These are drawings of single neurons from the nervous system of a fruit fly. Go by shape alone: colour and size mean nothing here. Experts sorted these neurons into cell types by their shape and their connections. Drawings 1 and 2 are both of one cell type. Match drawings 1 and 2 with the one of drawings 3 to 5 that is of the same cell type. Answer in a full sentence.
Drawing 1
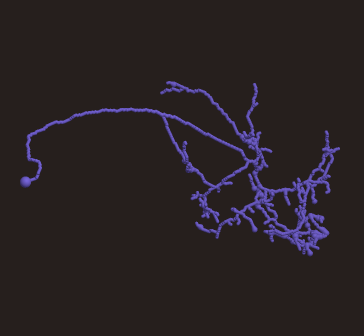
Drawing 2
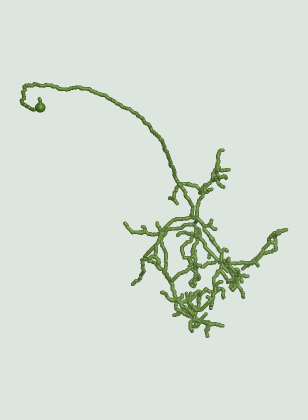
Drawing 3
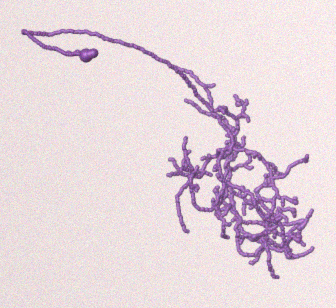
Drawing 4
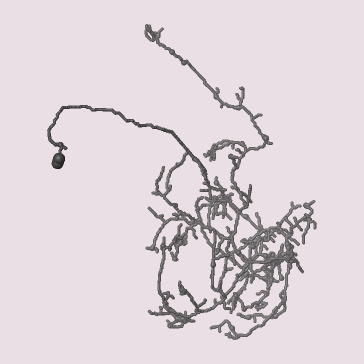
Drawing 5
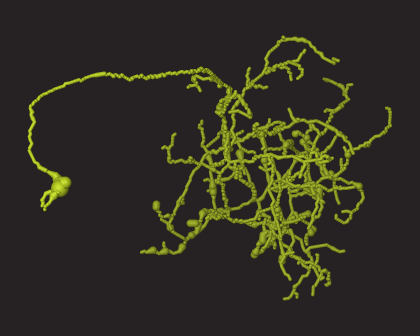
Drawing 4 shows a neuron of the same cell type.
